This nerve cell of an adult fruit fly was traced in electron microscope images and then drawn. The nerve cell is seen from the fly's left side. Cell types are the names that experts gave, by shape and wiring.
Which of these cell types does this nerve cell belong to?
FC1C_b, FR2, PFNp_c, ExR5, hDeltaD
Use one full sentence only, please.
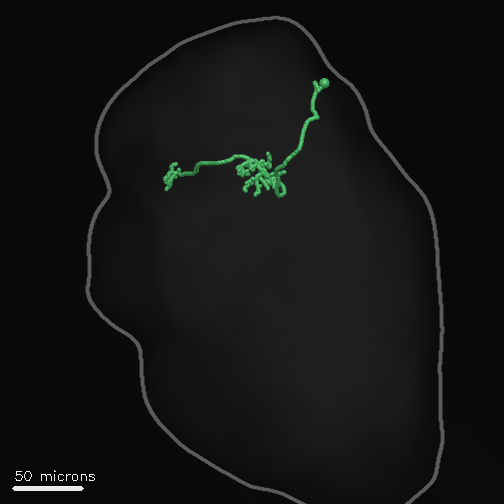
By its cell type, the nerve cell is FR2.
